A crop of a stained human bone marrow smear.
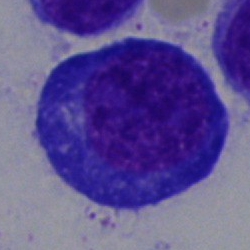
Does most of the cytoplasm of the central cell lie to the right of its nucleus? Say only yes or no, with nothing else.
No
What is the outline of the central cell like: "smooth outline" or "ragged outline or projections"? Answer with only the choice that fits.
Smooth outline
